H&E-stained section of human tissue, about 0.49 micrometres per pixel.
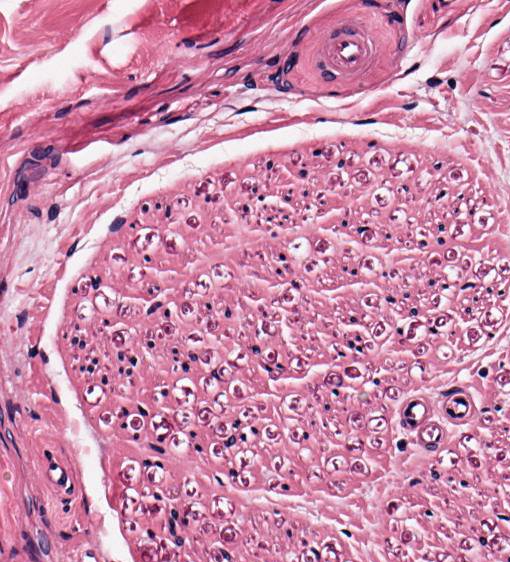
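Tibial nerve: a single large rounded bundle fills the centre, right and lower field. Fibres cut across show round profiles: a small central pink dot inside a clear pale ring. Small dark oval nuclei sit singly between them throughout. A thin layered sheath of flattened cells with slender dark nuclei wraps its left and upper edge.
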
